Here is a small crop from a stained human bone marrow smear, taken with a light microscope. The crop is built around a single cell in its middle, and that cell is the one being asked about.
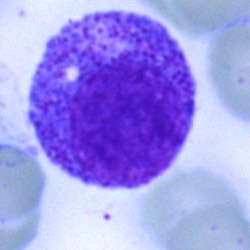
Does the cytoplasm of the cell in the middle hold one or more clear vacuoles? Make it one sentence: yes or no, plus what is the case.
Yes, at least one clear vacuole is visible in the cytoplasm of this cell.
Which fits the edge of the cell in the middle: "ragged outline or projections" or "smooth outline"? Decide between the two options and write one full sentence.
This cell has a smooth edge with no projections, blebs or tags.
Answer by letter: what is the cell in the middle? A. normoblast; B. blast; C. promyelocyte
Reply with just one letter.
C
